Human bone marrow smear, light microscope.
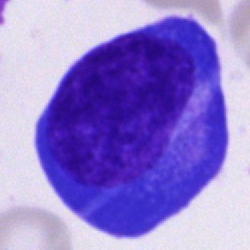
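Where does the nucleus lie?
Off-centre, toward the upper left.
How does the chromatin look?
Mottled: darker clumps among paler areas.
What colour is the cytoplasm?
Deep blue, widest on the right and lower side of the nucleus.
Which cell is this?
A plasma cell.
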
